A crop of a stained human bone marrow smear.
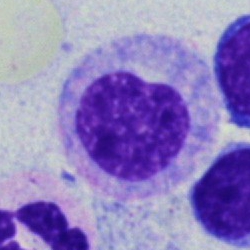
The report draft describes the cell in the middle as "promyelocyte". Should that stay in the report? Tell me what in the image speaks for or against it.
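Let's begin with what the cell itself shows. Its outline is round and smooth, and a moderate rim of cytoplasm runs all the way round the nucleus. The nucleus has a shallow notch in its upper edge, and its dark purple chromatin carries small paler specks. No distinct nucleolus can be made out. A red cell sits at the upper left without touching it.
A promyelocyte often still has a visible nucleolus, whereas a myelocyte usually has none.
With no distinct nucleolus here, that point goes with myelocyte and weighs against promyelocyte. So promyelocyte does not fit: this is a myelocyte.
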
